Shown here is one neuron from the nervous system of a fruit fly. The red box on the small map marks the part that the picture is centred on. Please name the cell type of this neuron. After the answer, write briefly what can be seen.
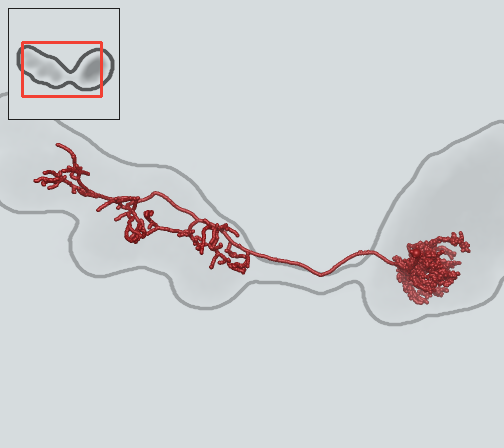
Its cell type is DNg16. Its broad class is descending neuron. Its cell body lies on the right of the picture. In this view it is more than twice as wide as it is tall.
